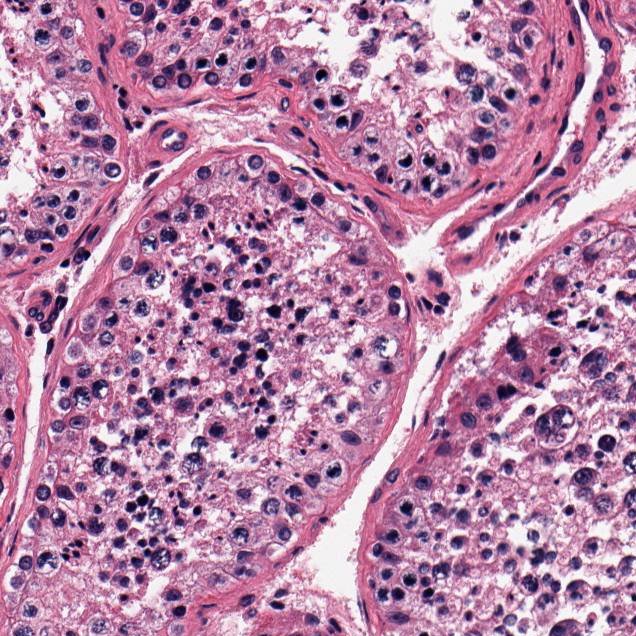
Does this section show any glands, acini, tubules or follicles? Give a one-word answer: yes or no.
Yes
